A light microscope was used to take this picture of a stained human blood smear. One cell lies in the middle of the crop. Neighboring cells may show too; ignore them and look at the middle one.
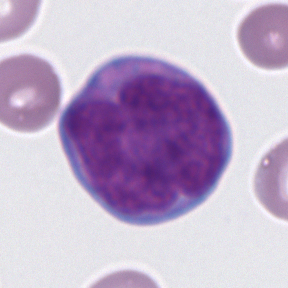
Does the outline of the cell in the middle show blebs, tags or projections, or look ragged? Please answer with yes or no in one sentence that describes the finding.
No, the cell does not have a rough edge, as its outline is smooth.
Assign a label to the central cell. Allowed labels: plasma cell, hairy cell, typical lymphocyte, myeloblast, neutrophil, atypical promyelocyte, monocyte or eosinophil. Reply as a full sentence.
Occupying the centre of the crop is an atypical promyelocyte.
